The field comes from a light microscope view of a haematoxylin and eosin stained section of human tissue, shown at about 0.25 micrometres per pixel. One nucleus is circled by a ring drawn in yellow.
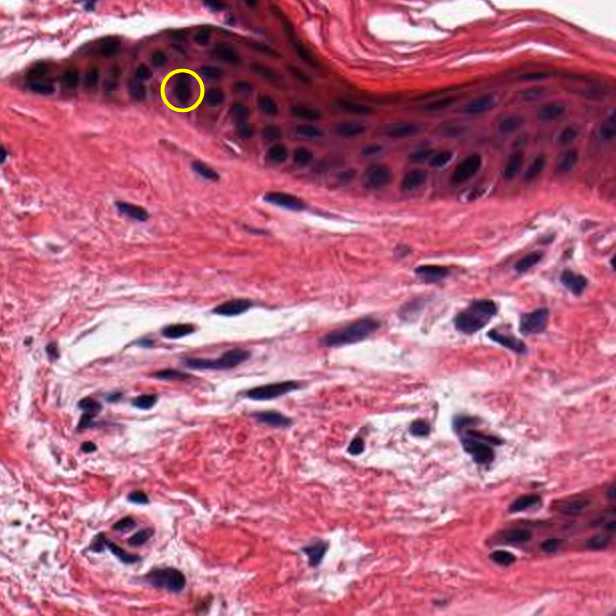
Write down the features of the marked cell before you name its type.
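The nucleus is oval and stains dark, about the same size and darkness as the nuclei packed around it. Only a narrow rim of pink cytoplasm surrounds the nucleus, so the nucleus takes up much of the cell. The cell lies in the lower part of a closely packed sheet of cells, near the border with the paler pink fibrous tissue beneath. Type of cell: keratinocyte.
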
